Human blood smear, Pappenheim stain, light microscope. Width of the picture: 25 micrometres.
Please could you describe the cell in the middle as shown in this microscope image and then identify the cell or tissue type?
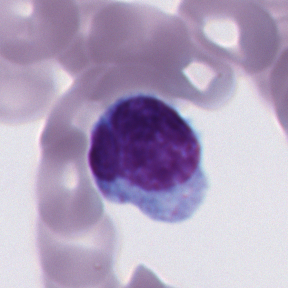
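The nucleus sits toward the upper part of the cell, with most of the cytoplasm beneath it. Its chromatin is dark purple and coarsely clumped. It measures about 9 micrometres across and occupies about 70% of the cell's area. The cytoplasm is pale blue and holds a few fine reddish granules. It is a typical lymphocyte.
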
